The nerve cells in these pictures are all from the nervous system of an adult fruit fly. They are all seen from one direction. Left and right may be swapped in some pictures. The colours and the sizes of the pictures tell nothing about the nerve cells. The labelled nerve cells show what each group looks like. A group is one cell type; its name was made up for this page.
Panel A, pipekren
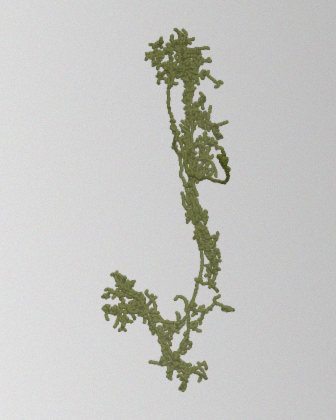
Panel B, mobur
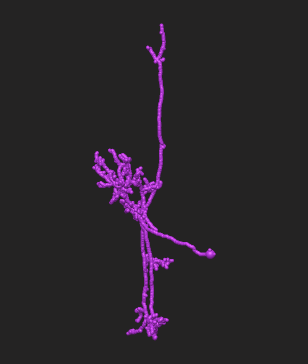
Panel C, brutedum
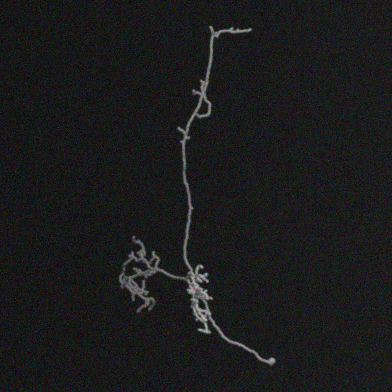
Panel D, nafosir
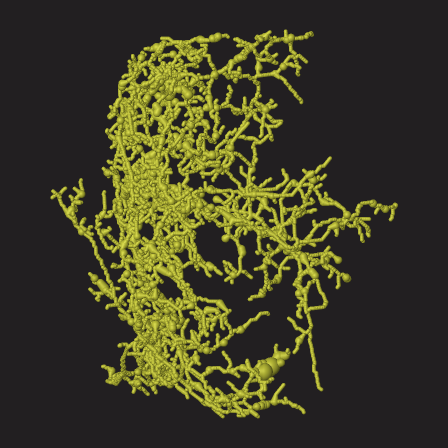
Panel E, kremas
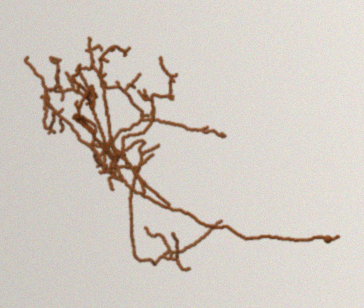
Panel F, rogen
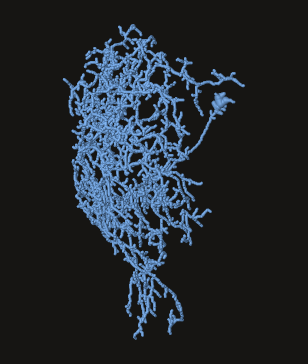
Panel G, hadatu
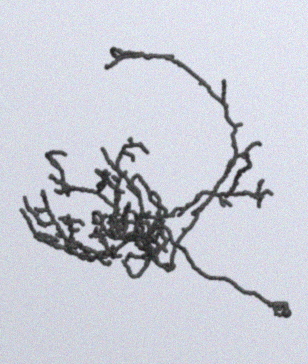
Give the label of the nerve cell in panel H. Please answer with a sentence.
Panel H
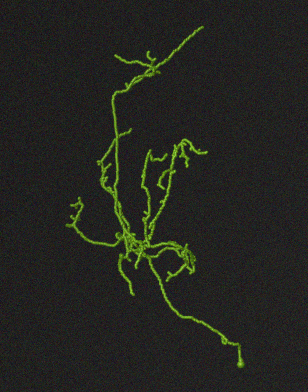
It belongs to kremas.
